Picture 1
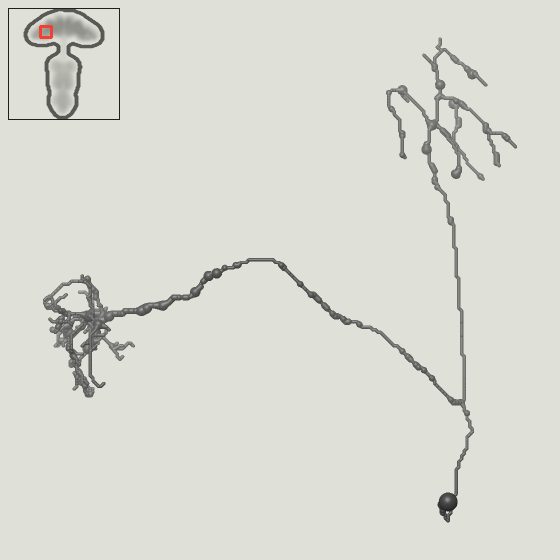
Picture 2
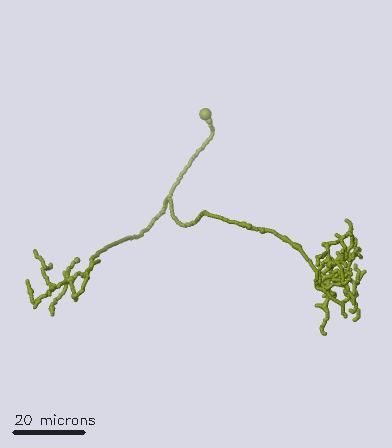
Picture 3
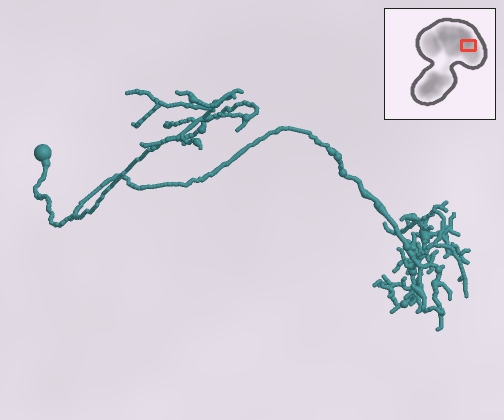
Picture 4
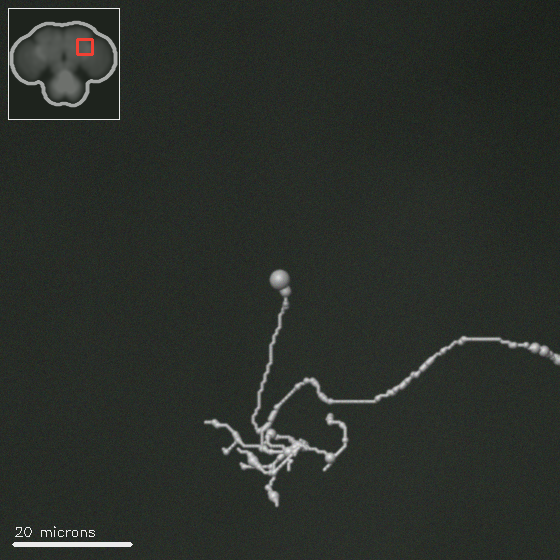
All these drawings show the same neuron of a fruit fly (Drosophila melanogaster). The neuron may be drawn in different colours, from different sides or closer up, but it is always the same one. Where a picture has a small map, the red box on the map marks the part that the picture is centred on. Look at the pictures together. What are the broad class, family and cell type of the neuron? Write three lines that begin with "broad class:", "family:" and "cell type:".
broad class: visual projection neuron
family: hemilineage VPNp2
cell type: LC18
